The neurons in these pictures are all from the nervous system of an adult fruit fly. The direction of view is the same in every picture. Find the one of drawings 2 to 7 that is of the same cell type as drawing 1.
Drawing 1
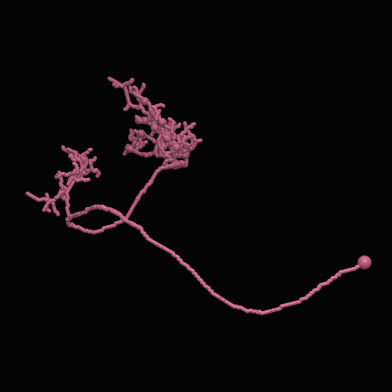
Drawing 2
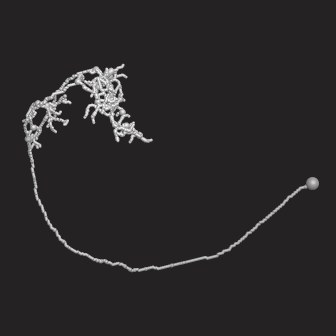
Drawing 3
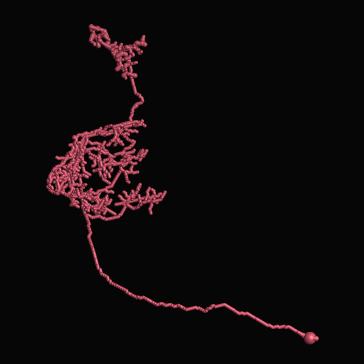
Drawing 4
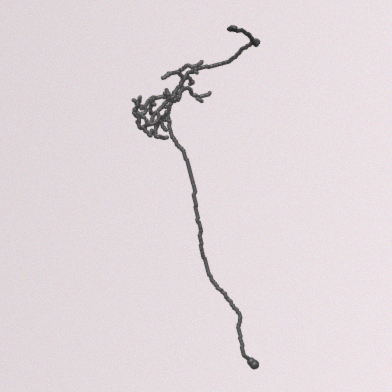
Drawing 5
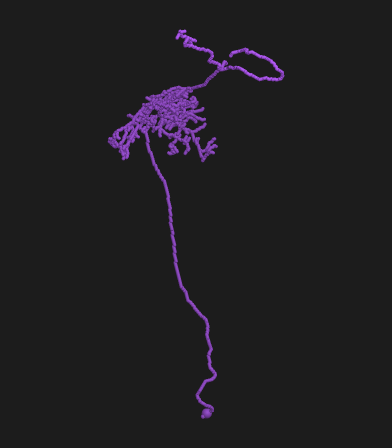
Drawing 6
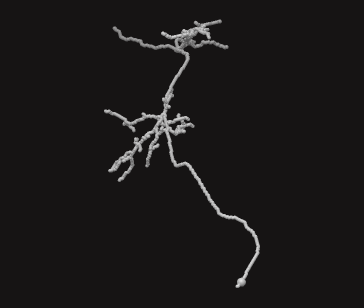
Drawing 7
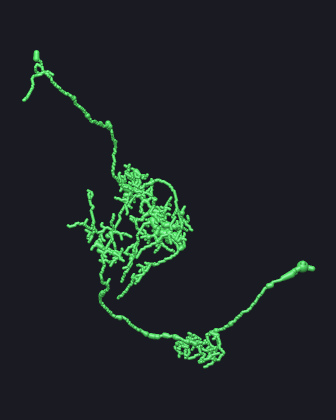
Drawing 2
